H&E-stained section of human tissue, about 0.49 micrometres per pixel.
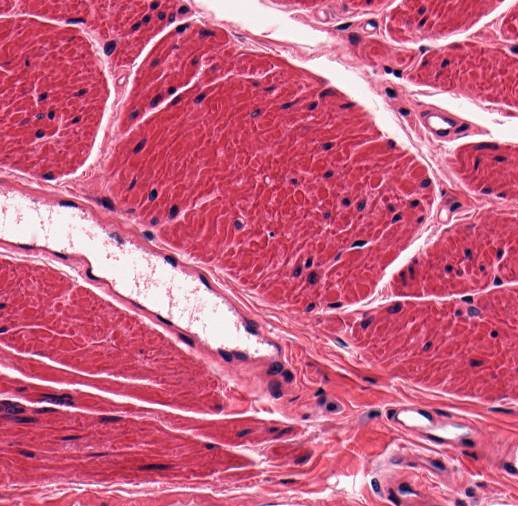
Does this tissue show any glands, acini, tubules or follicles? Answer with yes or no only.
No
